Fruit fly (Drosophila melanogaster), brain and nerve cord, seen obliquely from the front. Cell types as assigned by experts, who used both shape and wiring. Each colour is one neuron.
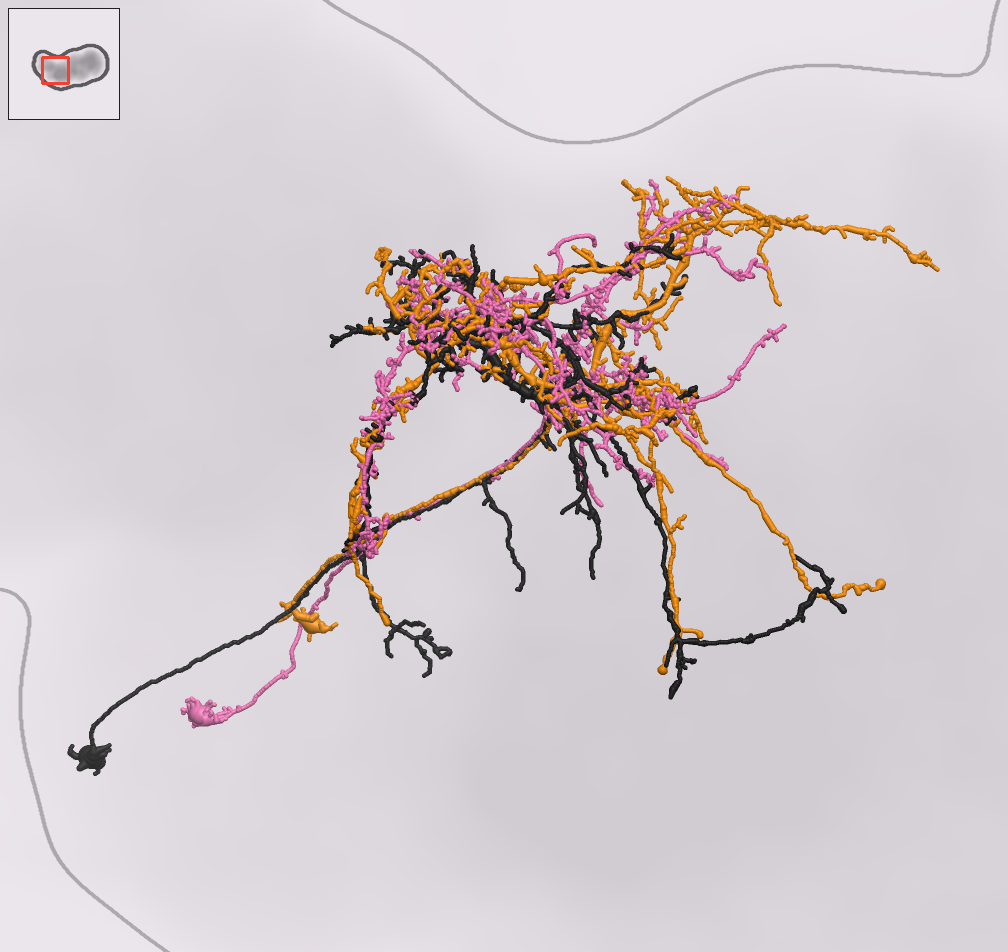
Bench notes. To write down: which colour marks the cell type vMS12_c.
black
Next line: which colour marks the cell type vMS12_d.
pink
